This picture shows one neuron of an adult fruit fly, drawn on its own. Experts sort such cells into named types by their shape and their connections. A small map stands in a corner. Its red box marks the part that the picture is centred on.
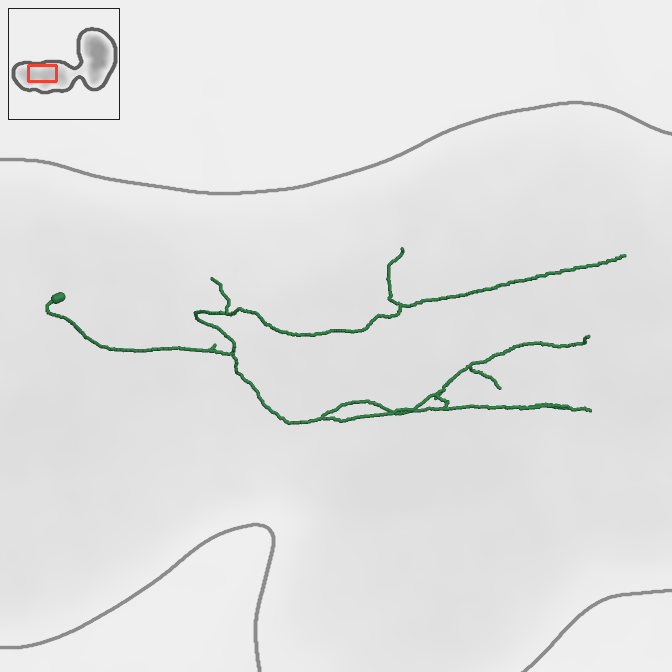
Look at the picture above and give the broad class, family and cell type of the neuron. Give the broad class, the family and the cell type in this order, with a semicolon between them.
nerve-cord intrinsic neuron; hemilineage 07B; IN07B096_b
